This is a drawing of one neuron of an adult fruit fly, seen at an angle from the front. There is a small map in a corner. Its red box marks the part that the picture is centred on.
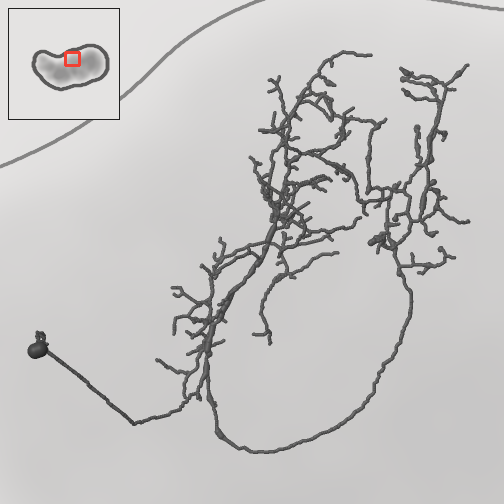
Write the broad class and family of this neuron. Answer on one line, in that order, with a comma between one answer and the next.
central-brain intrinsic neuron, hemilineage SLPal1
